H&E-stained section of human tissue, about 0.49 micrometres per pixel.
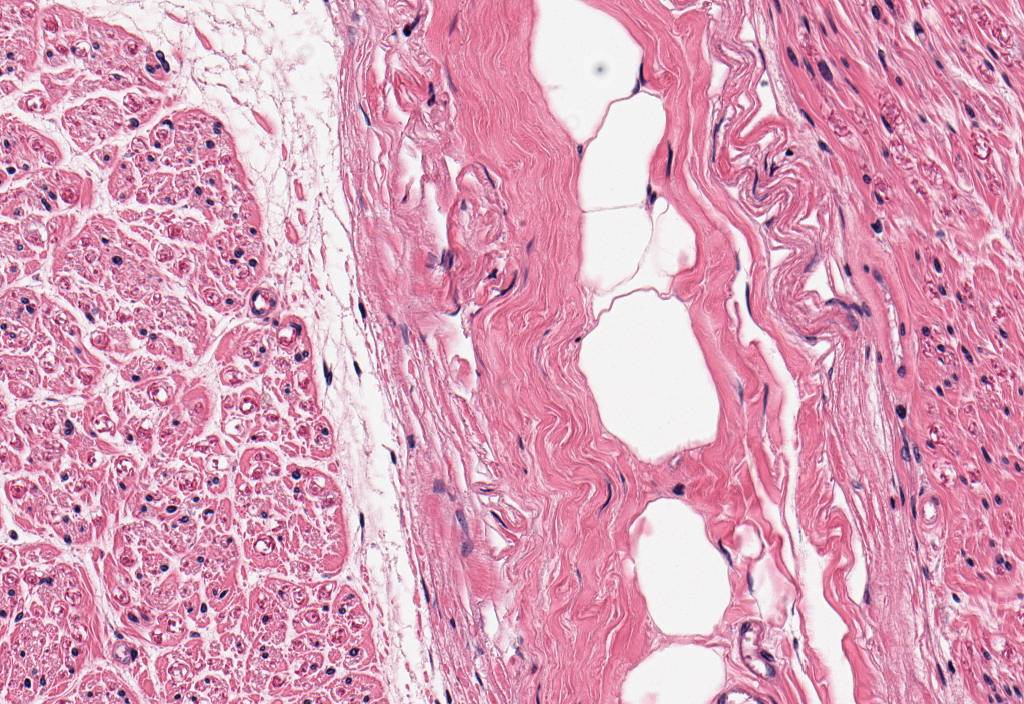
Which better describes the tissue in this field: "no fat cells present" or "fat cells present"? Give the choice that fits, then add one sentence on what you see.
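Fat cells present. To the right of the fat, fibres with elongated dark nuclei run roughly top to bottom.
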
